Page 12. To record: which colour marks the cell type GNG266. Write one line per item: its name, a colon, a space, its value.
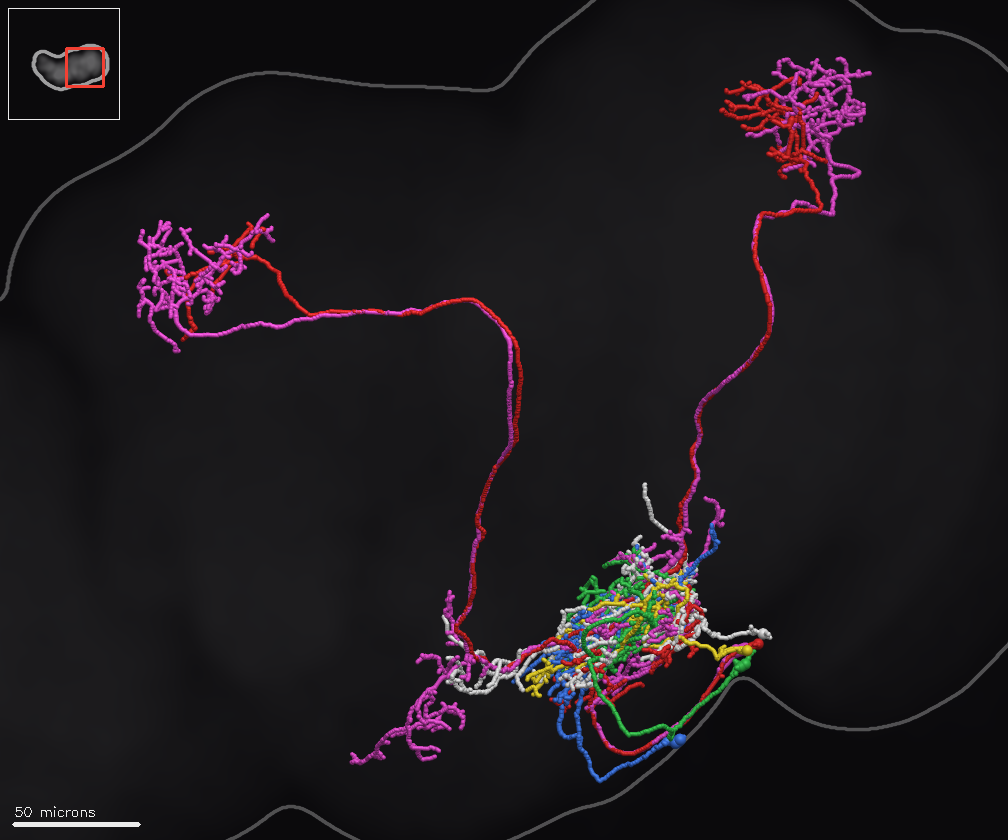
colour: yellow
